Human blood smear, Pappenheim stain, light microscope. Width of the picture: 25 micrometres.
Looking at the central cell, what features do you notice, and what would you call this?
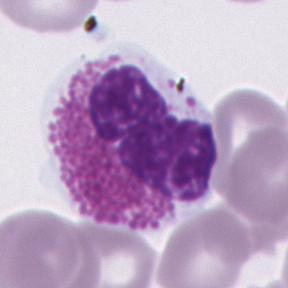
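This one has a roughly round outline with a smooth edge. Its nucleus lies toward the upper right, with coarsely clumped, dark purple chromatin. The granules crowd most densely in the left and lower part of the cell. It's an eosinophil.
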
